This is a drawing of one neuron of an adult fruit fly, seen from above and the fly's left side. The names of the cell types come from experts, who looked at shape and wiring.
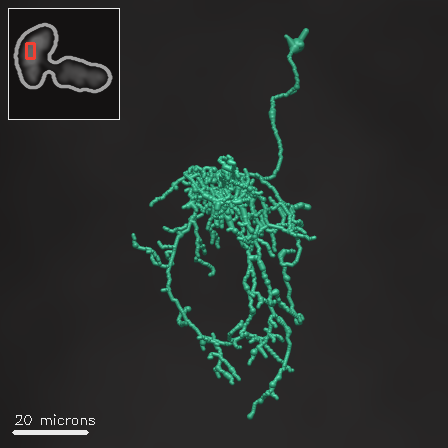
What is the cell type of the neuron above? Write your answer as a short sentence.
The cell type is GNG566.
